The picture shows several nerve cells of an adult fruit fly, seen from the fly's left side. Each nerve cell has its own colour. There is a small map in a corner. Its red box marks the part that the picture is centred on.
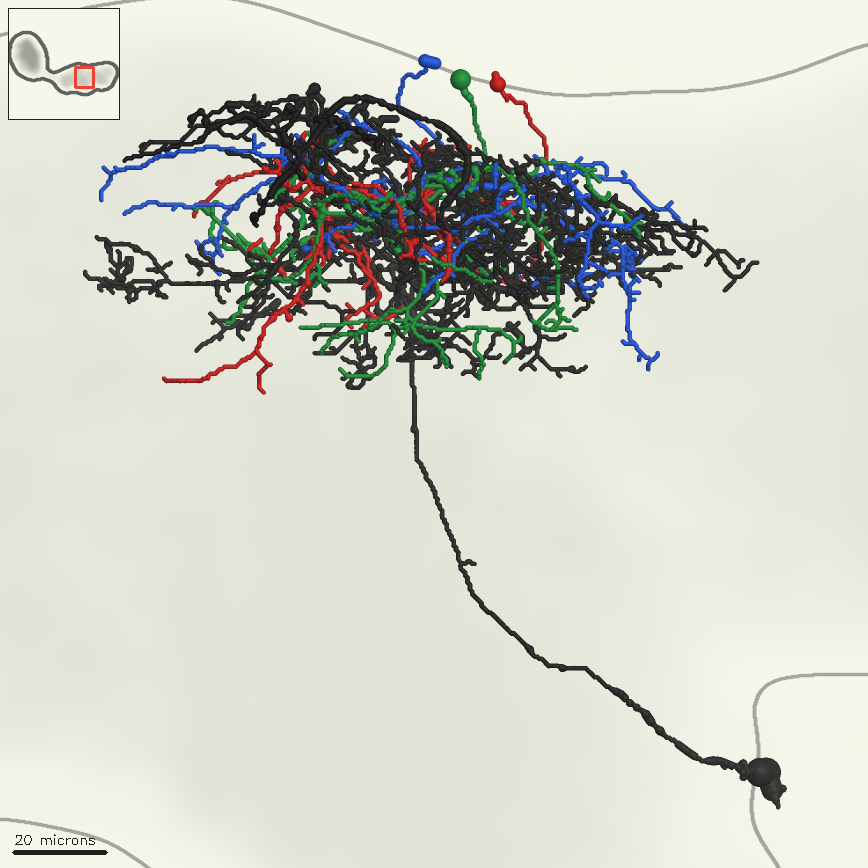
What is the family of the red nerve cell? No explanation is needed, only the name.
hemilineage 11B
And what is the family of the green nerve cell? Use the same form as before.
hemilineage 11B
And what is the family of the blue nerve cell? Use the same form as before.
hemilineage 11B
